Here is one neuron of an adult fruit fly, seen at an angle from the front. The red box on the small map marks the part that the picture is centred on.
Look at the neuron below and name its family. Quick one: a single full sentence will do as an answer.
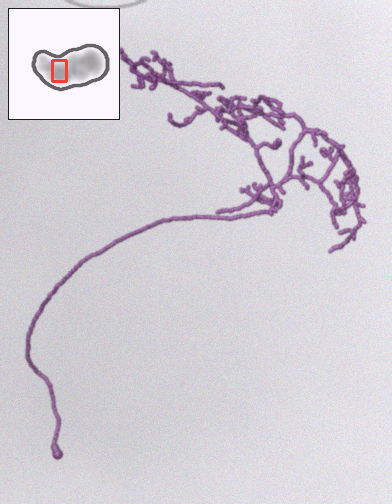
By its family, the neuron is hemilineage 06B.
